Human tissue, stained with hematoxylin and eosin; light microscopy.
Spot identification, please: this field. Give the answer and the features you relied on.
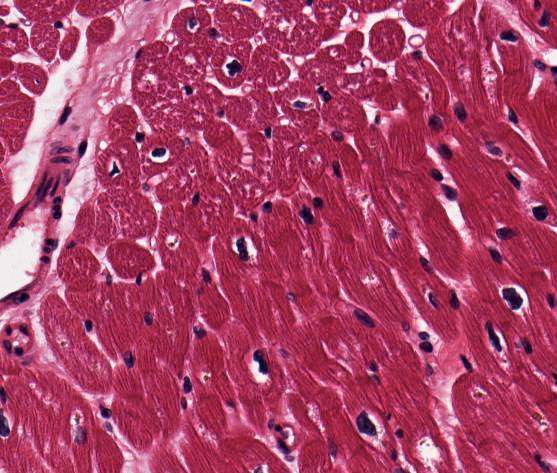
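The field consists mainly of myocardium. Its muscle fibres are cut across in the upper part and lengthwise in the lower and right parts, where they branch and join neighbouring fibres.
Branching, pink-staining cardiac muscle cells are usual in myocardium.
The cytoplasm is strongly eosinophilic, with fine lengthwise myofibrillar streaks.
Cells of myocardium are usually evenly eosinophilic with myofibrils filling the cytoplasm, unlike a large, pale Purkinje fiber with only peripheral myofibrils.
Scant connective tissue between the fibres holds small, elongated dark nuclei.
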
